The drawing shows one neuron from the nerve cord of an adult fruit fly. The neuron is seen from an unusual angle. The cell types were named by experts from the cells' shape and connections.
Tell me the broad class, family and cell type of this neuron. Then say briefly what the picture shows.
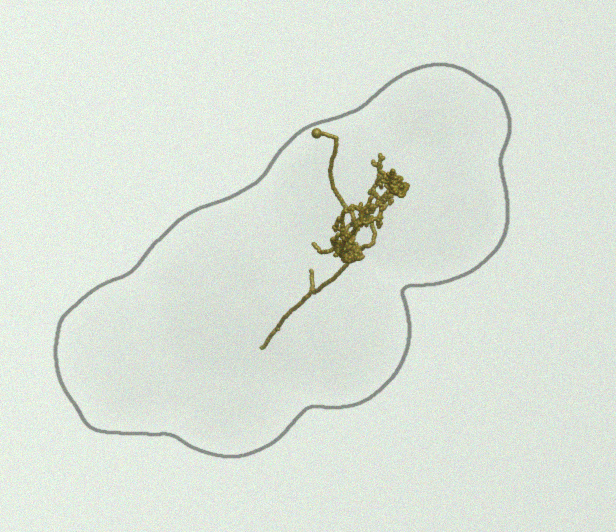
This is a nerve-cord intrinsic neuron. The family is hemilineage 23B. It is of cell type IN23B053. As drawn here it is taller than it is wide.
